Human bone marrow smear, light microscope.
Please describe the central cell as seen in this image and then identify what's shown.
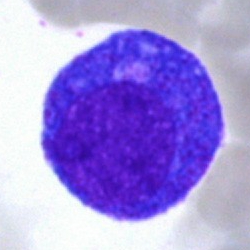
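Start with the shape: the cell is roughly round in outline. Now look at the cytoplasm, which is a deep blue. Just above the nucleus, you can find a paler patch in that cytoplasm. Inside the nucleus, the chromatin is finely stippled rather than coarsely clumped. This cell is a promyelocyte.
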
